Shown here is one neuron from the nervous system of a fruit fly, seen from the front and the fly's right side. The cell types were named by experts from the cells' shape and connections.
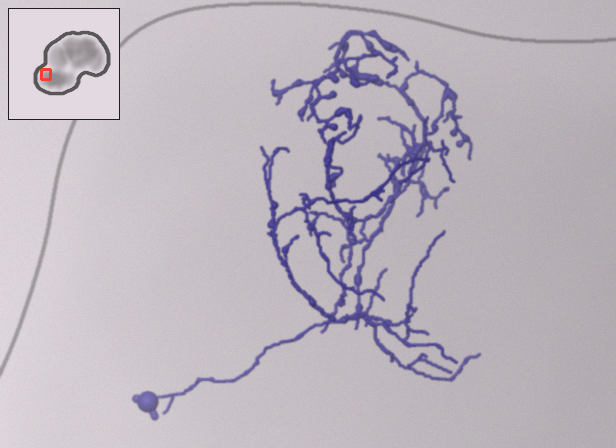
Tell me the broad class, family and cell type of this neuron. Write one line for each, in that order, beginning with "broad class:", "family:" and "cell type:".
broad class: nerve-cord intrinsic neuron
family: hemilineage 02A
cell type: IN02A044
